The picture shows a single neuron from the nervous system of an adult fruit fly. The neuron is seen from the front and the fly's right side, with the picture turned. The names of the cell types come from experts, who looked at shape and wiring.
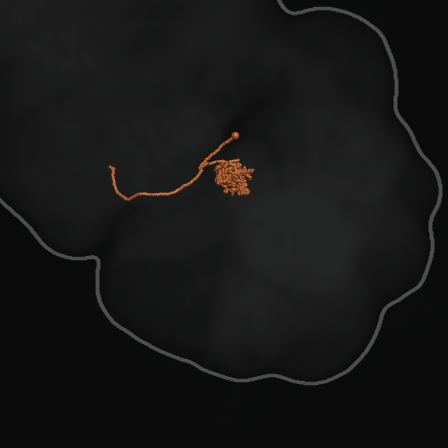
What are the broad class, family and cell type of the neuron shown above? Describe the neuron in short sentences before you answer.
In this view it is wider than it is tall. This is a visual projection neuron. The family is LC. Its cell type is LC20b.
